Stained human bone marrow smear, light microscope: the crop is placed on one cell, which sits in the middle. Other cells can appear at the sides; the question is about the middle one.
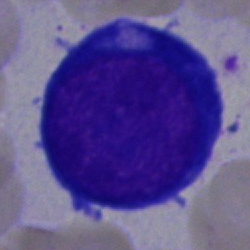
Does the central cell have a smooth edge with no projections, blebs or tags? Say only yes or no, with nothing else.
No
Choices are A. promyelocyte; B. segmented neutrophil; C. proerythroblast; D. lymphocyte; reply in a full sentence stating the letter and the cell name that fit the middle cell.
It is a proerythroblast that occupies the centre of the crop, so option C is correct.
